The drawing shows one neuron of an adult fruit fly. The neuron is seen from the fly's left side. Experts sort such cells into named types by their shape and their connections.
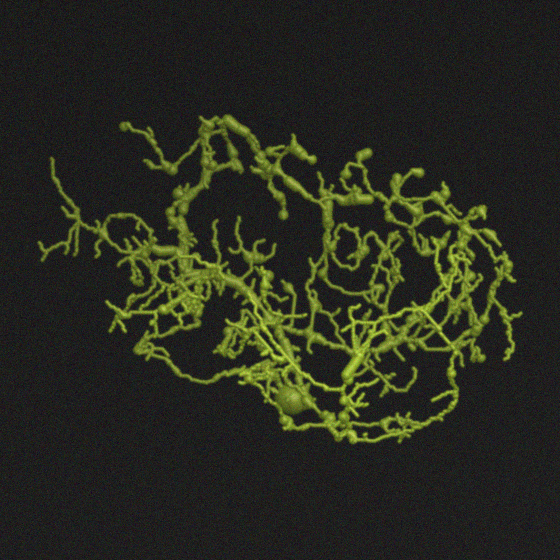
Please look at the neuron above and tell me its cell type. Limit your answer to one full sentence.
The neuron here falls under cell type INXXX297.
